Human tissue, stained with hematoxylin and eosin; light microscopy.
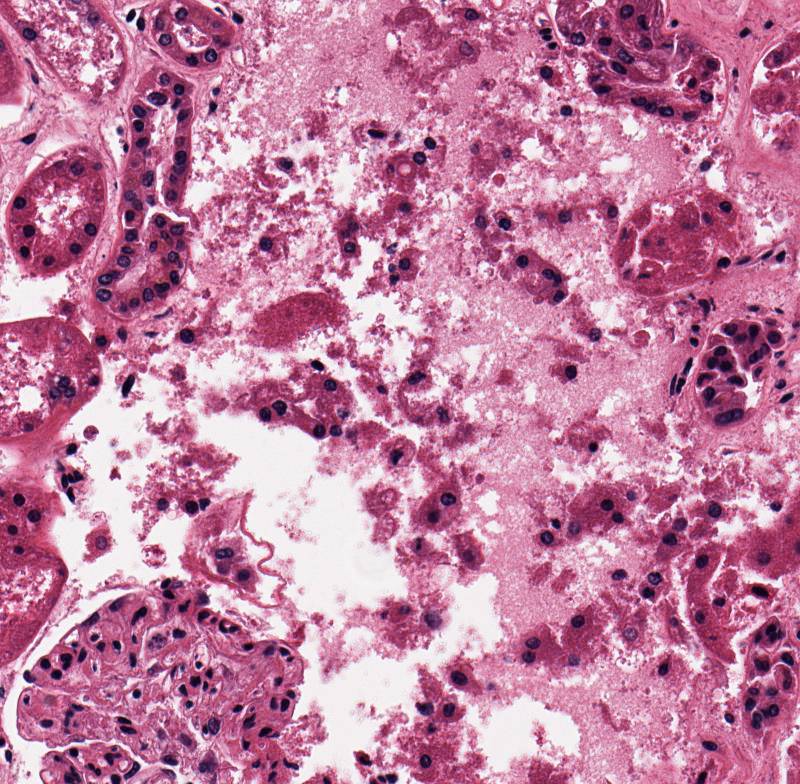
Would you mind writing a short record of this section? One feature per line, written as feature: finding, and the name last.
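Centre: loose granular pink debris with scattered detached cells
Edges: where intact structures mainly lie
Cytoplasm: pink, finely granular in upper left tubules
Stroma: only thin pink strands between those tubules
Glomerulus: rounded, lobulated, packed with nuclei, lower left corner
Name: renal cortex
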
